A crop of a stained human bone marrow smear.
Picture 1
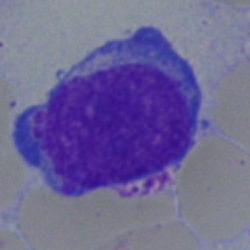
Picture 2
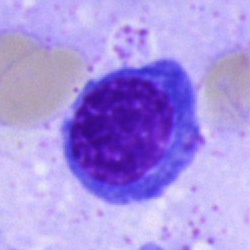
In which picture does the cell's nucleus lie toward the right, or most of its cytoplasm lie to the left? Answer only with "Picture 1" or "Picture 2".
Picture 1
